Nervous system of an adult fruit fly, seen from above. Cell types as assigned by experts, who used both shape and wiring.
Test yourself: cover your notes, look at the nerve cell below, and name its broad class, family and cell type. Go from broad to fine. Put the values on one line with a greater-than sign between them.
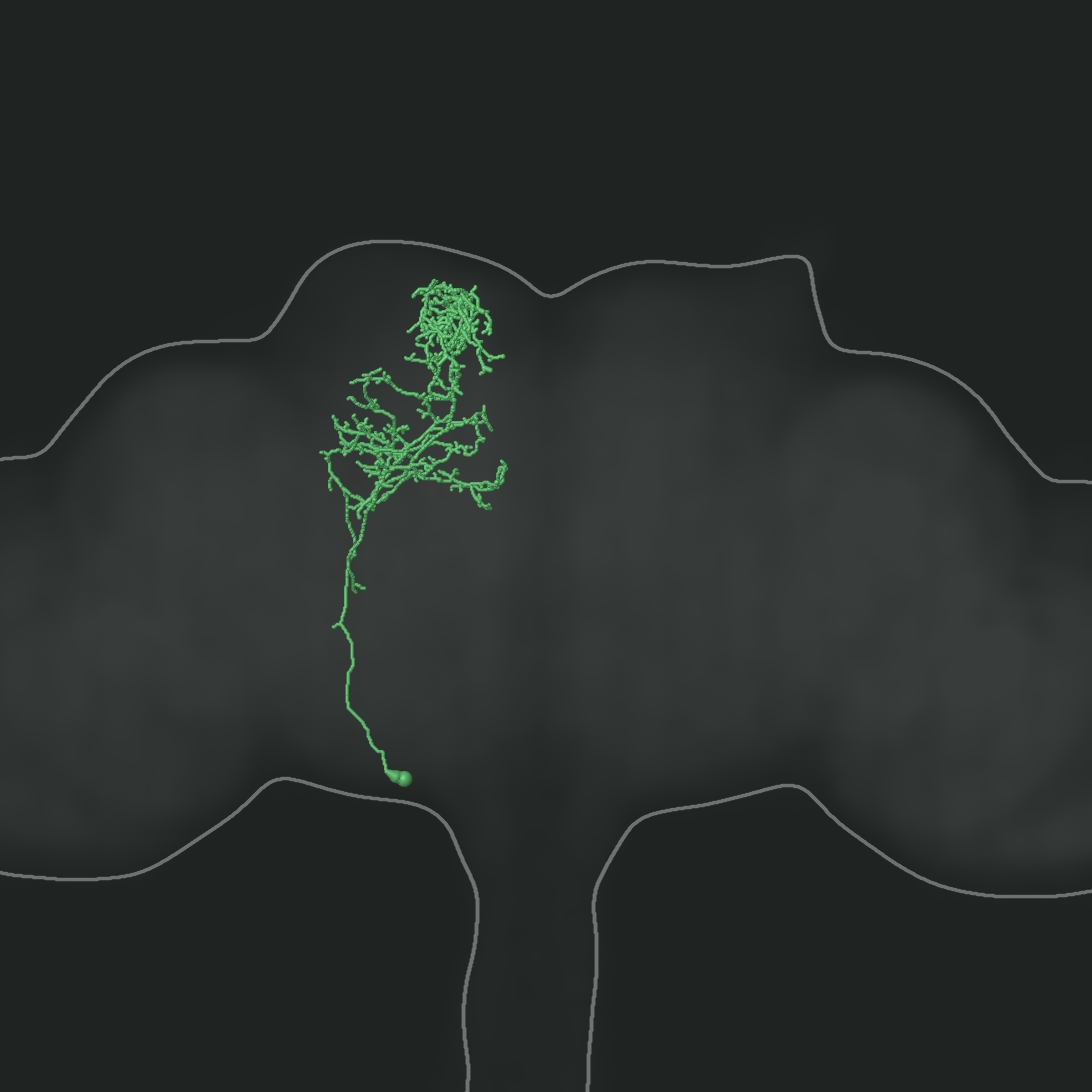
central-brain intrinsic neuron > hemilineage DM5_ventral > LAL185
